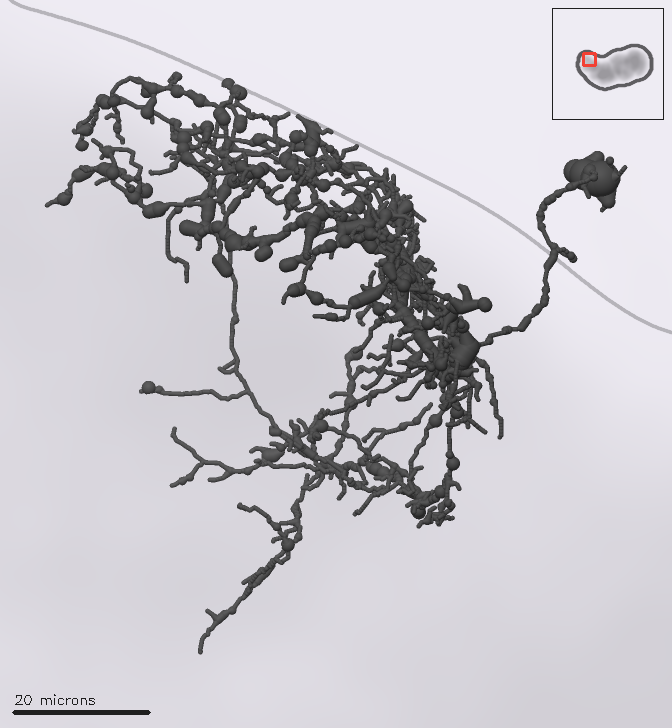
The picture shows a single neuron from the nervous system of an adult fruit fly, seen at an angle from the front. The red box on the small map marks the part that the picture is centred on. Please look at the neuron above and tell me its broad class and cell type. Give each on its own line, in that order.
nerve-cord intrinsic neuron
INXXX297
